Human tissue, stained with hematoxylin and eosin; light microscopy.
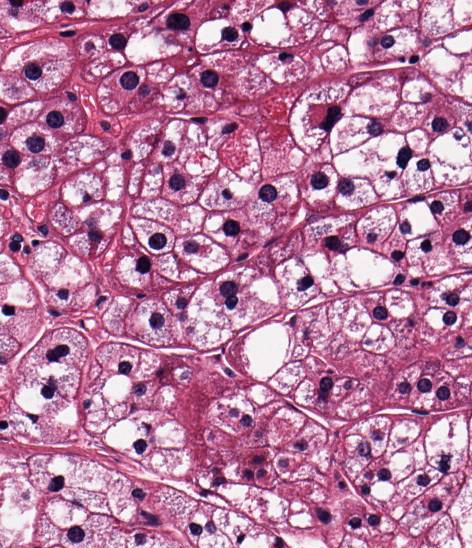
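Adrenal gland (H&E). Cells lie in small nests separated by thin, branching pink septa throughout the field. Their abundant pale cytoplasm is largely clear or finely vacuolated, with wispy pink strands between vacuoles. Most cells have a single round, dark nucleus near the middle of the cell. Stroma is limited to delicate thin-walled septa, with no thick fibrous bands.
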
